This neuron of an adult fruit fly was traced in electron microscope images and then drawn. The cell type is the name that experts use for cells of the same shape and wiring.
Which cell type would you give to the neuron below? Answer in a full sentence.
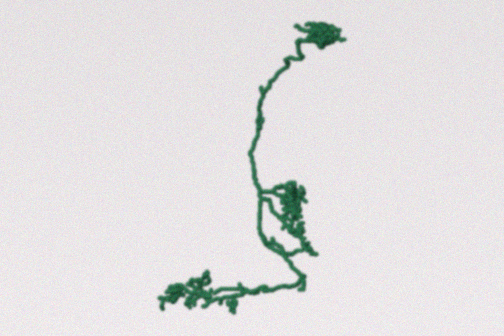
The cell type is ISN.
